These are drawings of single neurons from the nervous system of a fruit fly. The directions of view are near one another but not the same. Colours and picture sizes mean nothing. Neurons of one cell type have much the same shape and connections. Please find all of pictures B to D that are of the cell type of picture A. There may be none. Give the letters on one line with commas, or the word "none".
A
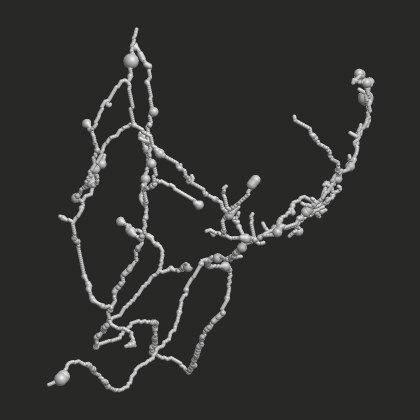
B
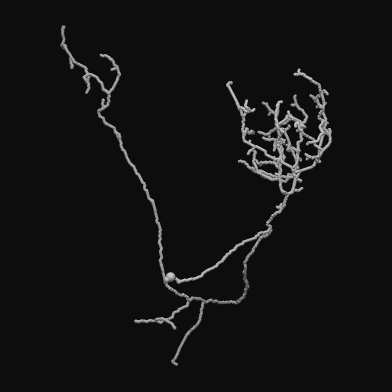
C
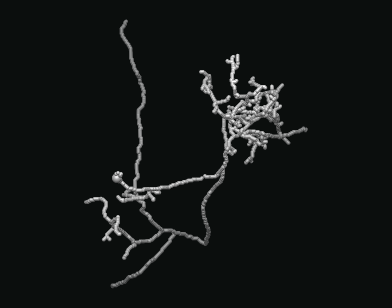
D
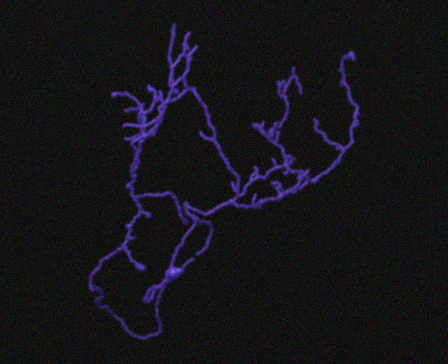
D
